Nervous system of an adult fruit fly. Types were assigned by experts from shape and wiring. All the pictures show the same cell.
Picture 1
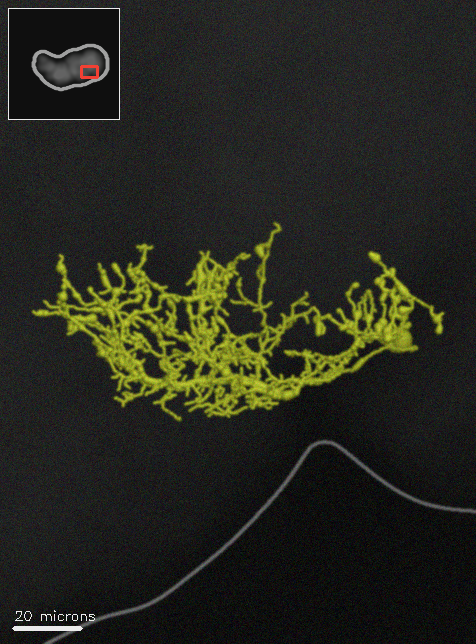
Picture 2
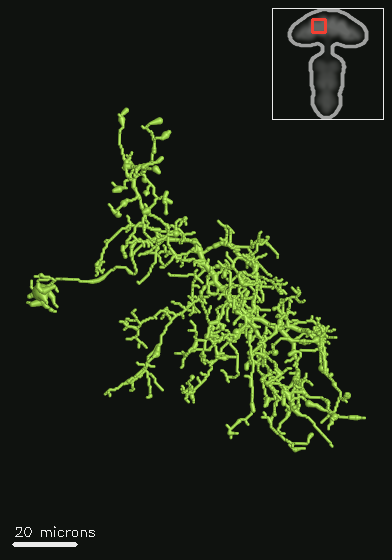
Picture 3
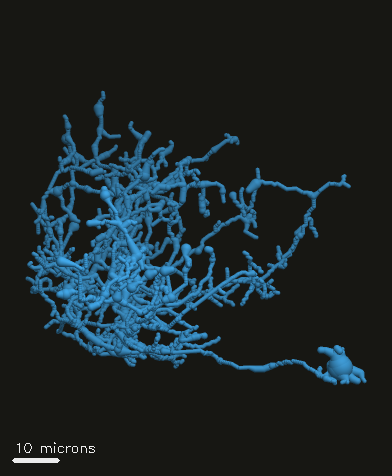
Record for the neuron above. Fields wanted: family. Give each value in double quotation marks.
"hemilineage WEDa1"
